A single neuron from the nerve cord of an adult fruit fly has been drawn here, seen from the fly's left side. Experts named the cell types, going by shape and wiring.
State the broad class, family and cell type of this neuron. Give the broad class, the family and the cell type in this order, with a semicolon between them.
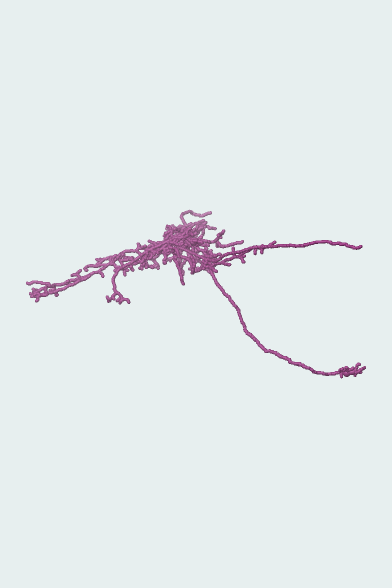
motor neuron of the nerve cord; hemilineage 08A; MNad28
